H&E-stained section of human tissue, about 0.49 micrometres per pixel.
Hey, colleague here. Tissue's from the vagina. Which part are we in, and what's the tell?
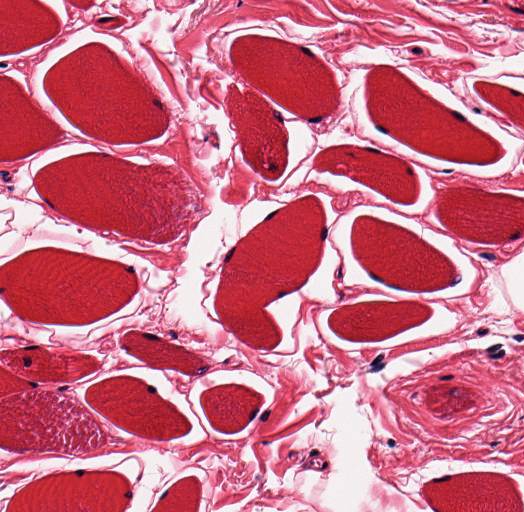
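Skeletal muscle fills this field. Its dark, flattened nuclei lie at the edges of the fibres.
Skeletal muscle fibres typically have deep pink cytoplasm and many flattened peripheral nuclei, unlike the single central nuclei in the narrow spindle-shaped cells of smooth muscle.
Fibre cytoplasm is deep red and evenly stained. Fibre profiles vary clearly in size, and a few on the left show a fine stippled pattern of myofibril bundles.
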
